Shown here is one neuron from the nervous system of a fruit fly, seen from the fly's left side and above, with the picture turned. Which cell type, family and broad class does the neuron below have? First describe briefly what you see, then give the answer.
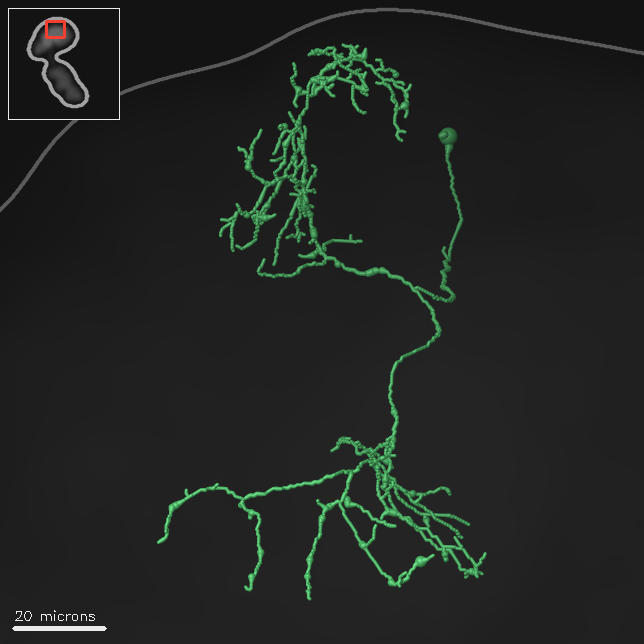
From top to bottom in the picture it spans about 120 microns. The picture shows dozens of branch ends. Its cell type is FB4R. The family is hemilineage AOTUv4_ventral. This is a central-brain intrinsic neuron.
